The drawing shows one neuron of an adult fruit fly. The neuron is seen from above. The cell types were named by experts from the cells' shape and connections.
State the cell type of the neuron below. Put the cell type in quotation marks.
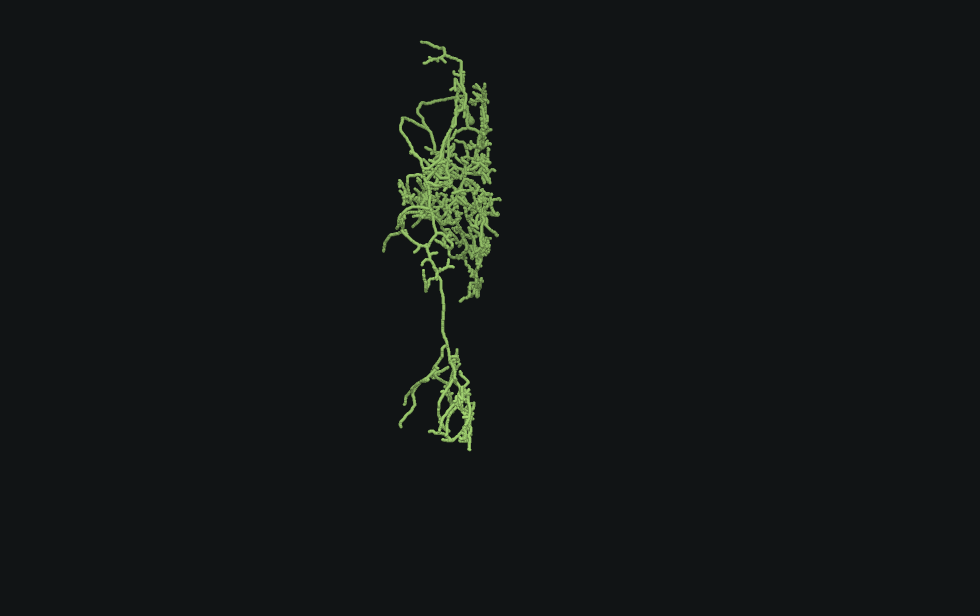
"IN04B002"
